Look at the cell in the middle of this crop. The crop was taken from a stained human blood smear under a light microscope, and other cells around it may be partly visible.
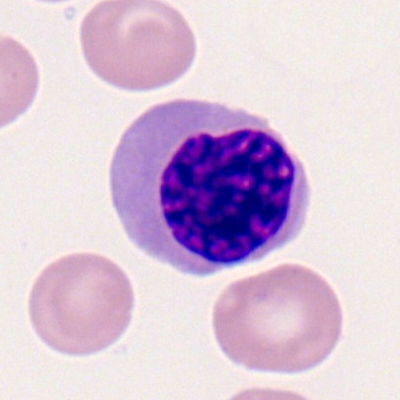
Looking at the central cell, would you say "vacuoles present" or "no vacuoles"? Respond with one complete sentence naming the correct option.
The cytoplasm of the cell lacks vacuoles entirely.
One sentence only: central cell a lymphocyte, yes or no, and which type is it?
No, the central cell is properly termed an erythroblast, not a lymphocyte.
